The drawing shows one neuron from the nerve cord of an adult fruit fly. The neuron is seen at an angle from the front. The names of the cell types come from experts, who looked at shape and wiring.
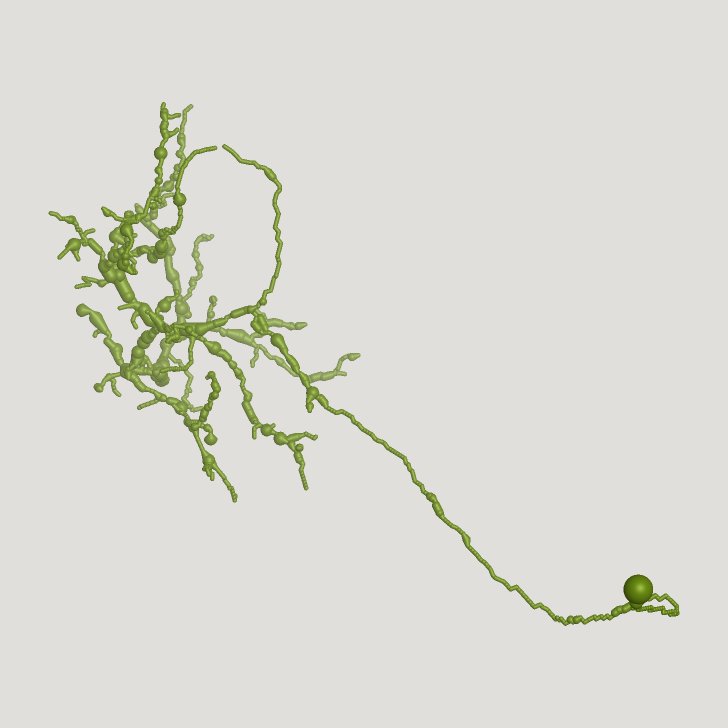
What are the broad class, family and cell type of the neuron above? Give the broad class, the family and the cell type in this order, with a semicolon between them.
nerve-cord intrinsic neuron; hemilineage 13B; IN13B075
